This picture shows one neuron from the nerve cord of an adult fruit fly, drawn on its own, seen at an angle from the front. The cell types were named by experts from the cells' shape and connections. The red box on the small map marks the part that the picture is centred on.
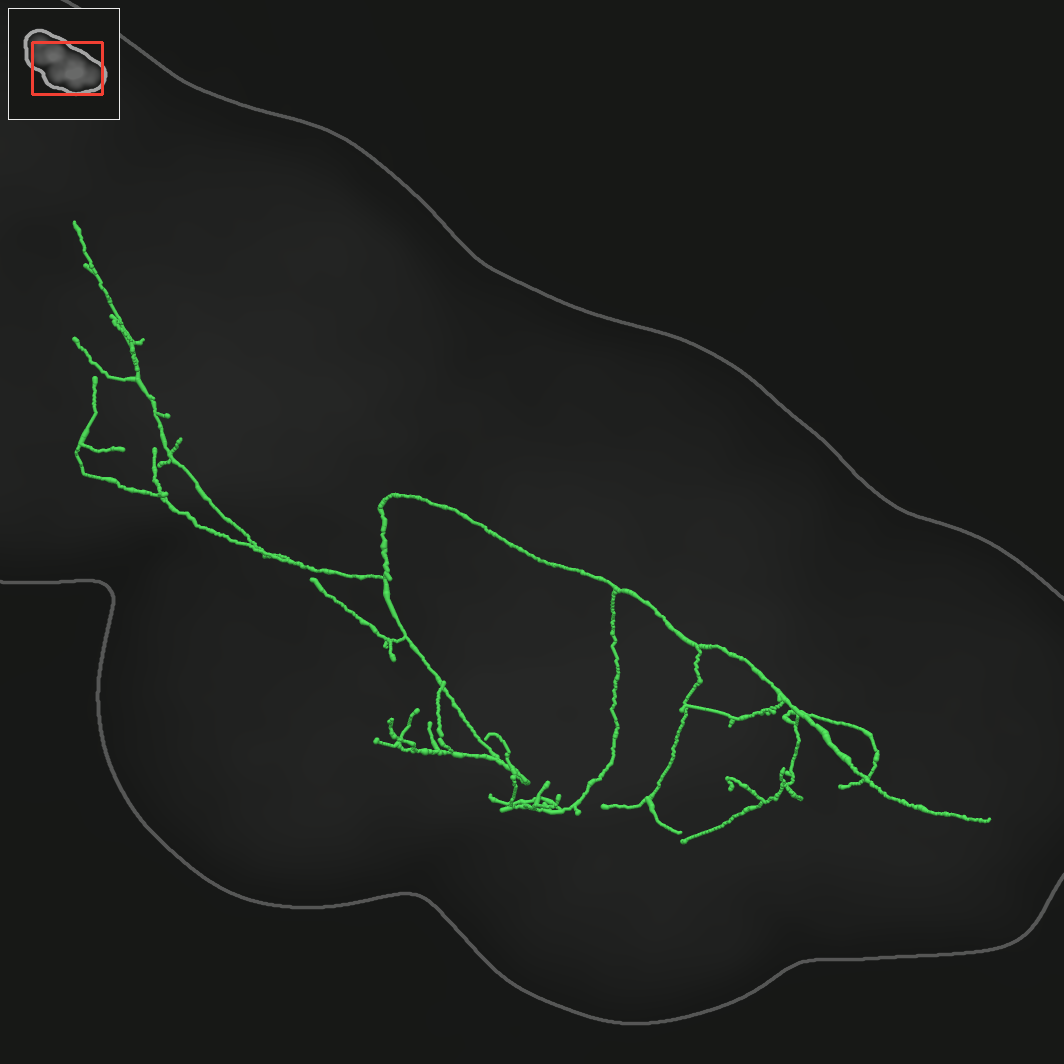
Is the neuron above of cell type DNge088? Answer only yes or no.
no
